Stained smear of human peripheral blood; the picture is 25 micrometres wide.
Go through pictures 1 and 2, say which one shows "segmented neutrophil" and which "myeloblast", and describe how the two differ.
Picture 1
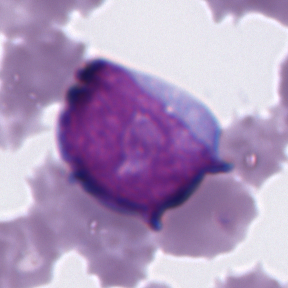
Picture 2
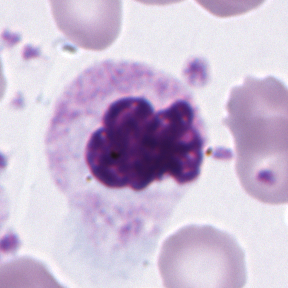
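Picture 1: myeloblast. Picture 2: segmented neutrophil. Cytoplasm: in the myeloblast, a narrow pale blue crescent on the upper right side of the cell; in the segmented neutrophil, abundant and pale lilac-grey. Granules: none seen in the myeloblast; fine pinkish-purple granules scattered through the segmented neutrophil's cytoplasm.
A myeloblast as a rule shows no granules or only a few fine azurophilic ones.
Nucleus: a paler irregular area near the centre in the myeloblast; no distinct nucleoli visible in the segmented neutrophil, whose nucleus is about 10 micrometres across.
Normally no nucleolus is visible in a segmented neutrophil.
Segmented neutrophil chromatin: dense, dark purple.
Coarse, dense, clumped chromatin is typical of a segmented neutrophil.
Myeloblast edge: small pointed projections on the lower and right sides. Surroundings: the myeloblast lies on and among pale lilac red cells without nuclei; a small purple platelet sits just beyond the upper right edge of the segmented neutrophil.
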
